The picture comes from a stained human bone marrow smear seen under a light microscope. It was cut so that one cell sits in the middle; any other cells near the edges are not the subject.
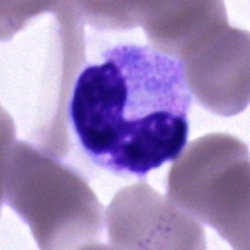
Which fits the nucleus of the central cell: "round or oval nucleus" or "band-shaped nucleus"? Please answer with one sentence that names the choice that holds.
The nucleus has been drawn out into a curved band lacking separate lobes.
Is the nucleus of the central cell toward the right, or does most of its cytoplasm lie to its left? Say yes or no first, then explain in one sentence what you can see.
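No. The nucleus runs along the left and lower sides of the cell.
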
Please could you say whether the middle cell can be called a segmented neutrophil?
yes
